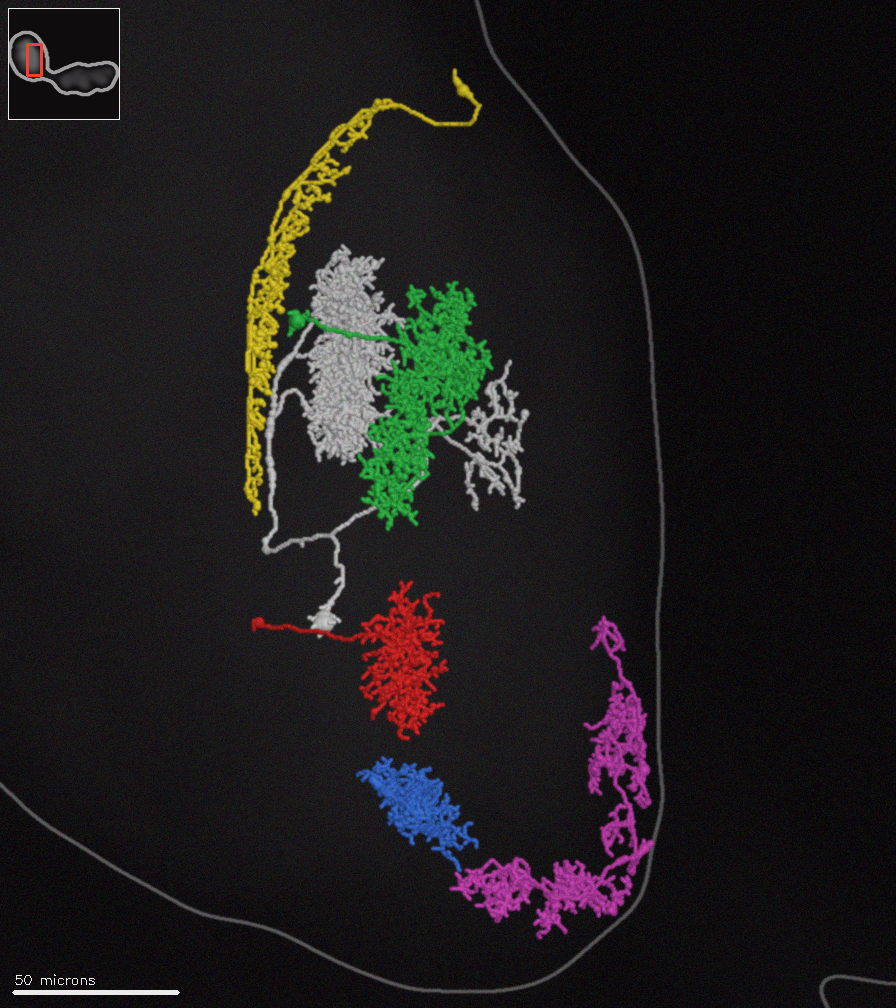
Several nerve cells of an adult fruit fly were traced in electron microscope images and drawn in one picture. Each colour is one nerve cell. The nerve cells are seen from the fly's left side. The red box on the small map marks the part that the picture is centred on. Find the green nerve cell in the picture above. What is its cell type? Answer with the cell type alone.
Pm10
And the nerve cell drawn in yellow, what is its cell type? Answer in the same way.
Pm2a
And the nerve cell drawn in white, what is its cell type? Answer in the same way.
MeLo9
